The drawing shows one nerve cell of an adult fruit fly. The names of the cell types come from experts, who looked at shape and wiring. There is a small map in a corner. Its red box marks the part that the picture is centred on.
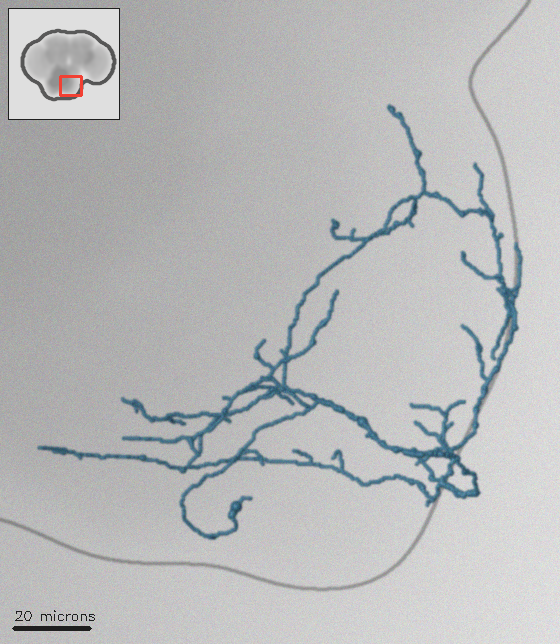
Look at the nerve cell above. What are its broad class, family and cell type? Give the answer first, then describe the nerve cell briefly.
It is a nerve-cord intrinsic neuron. The family is hemilineage 04B. Its cell type is IN04B111. The cell body can be seen at the bottom of the picture. From left to right in the picture it spans about 130 microns. Dozens of branch ends can be seen.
